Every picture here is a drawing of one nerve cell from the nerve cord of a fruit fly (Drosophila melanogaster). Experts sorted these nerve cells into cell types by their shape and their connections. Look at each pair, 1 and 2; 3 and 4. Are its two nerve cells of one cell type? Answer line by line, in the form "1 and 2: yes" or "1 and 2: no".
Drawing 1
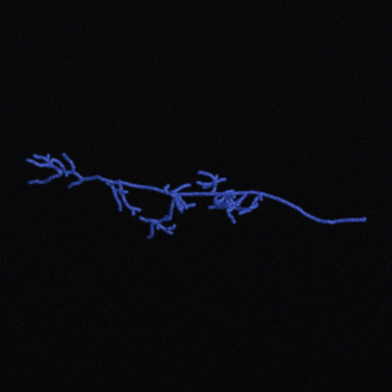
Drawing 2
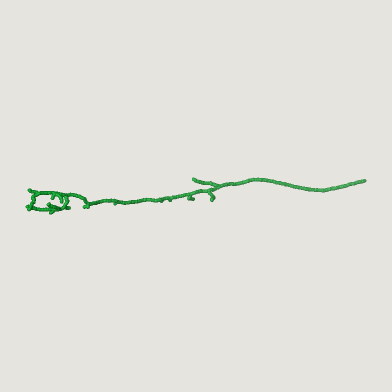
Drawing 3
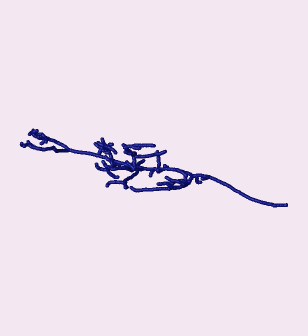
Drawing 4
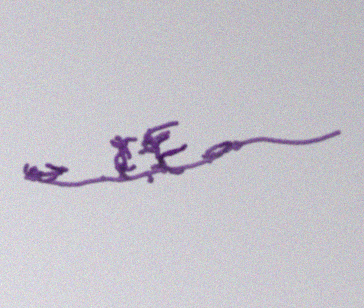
1 and 2: no
3 and 4: yes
